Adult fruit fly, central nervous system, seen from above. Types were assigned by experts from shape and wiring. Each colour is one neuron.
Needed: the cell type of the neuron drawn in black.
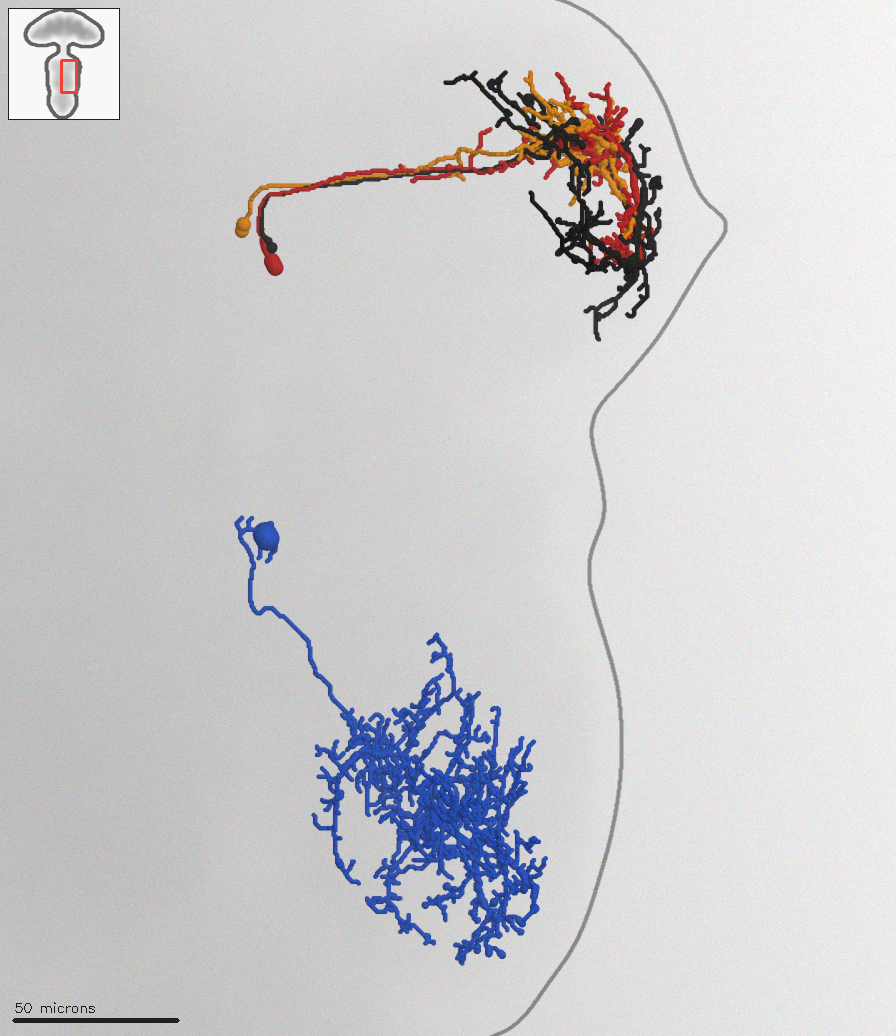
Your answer: IN13B081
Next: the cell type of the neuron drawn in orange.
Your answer: IN13B075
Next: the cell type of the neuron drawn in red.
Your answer: IN13B074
